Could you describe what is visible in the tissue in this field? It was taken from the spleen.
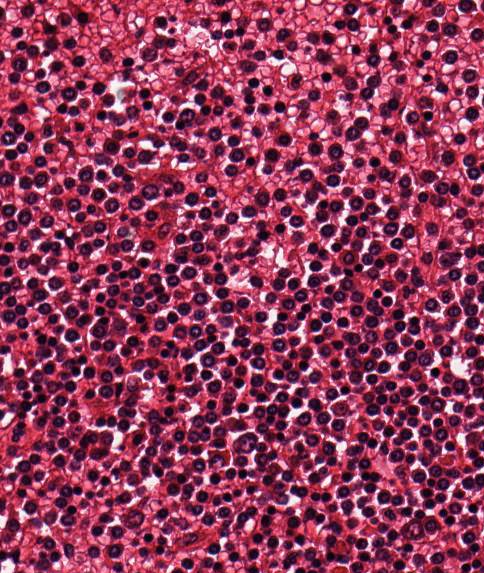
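I see closely packed cells forming one diffuse solid sheet over the whole field. There are no glands, tubules or follicles anywhere. Nuclei are round, dark and fairly uniform in size. Between the cells I see only thin wisps of pink material, no broad fibrous bands.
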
